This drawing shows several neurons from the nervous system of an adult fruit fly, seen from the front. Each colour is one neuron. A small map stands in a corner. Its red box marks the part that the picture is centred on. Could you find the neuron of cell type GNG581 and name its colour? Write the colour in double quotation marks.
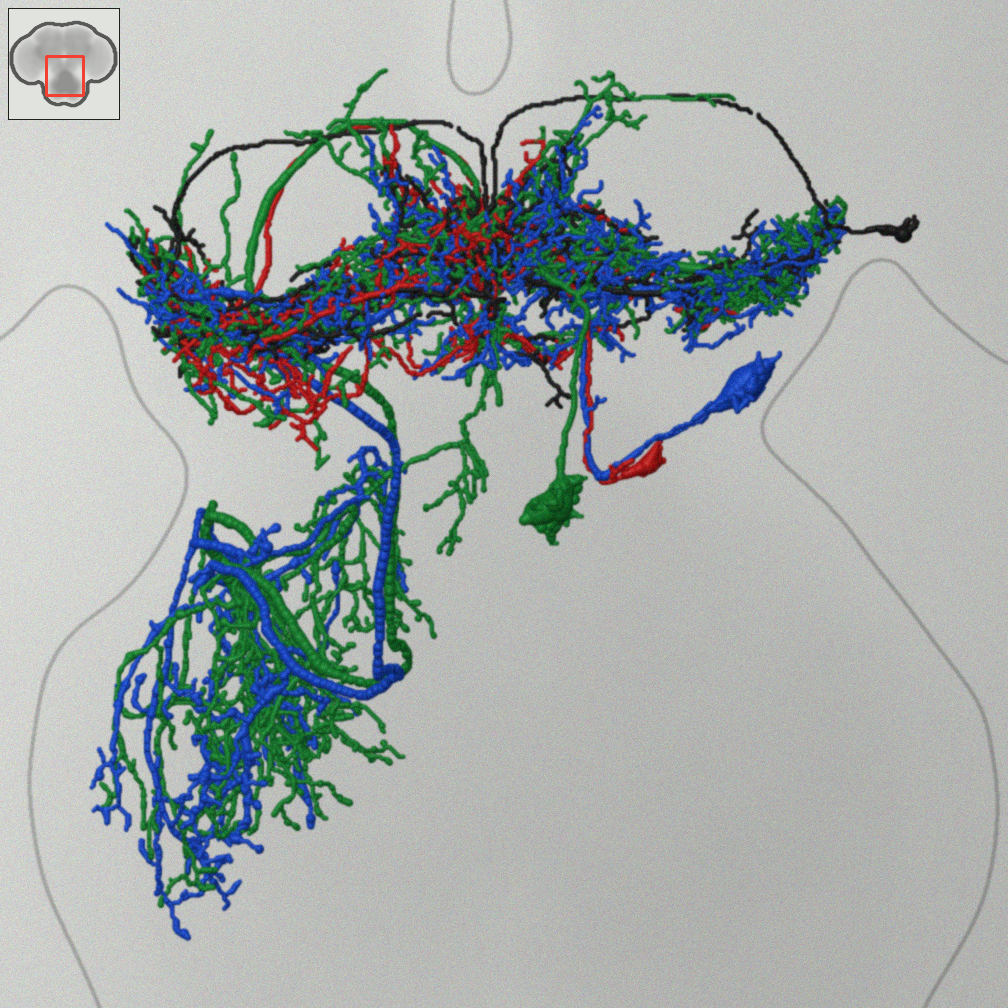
"red"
